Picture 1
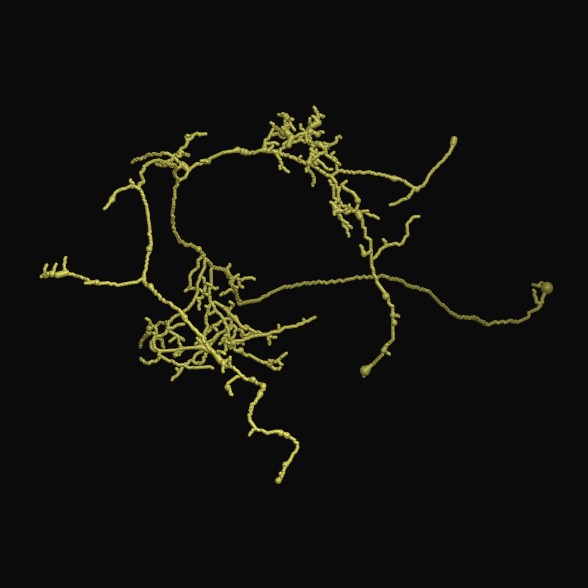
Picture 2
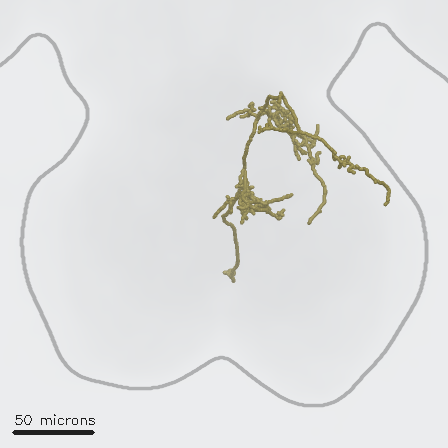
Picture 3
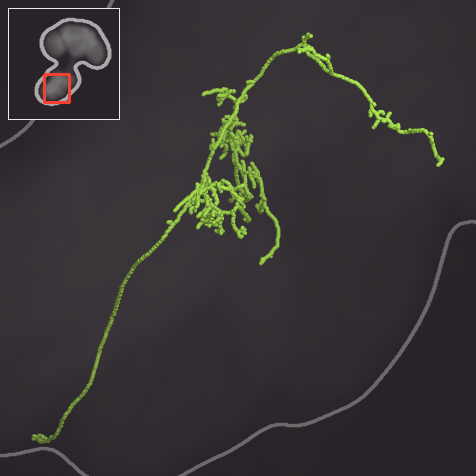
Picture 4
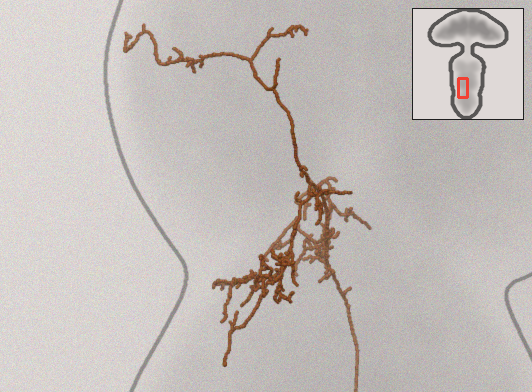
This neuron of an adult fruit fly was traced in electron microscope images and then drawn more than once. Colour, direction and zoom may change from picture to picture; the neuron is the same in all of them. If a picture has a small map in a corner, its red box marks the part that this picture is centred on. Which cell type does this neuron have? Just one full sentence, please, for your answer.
The cell type for the neuron is IN06B064.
